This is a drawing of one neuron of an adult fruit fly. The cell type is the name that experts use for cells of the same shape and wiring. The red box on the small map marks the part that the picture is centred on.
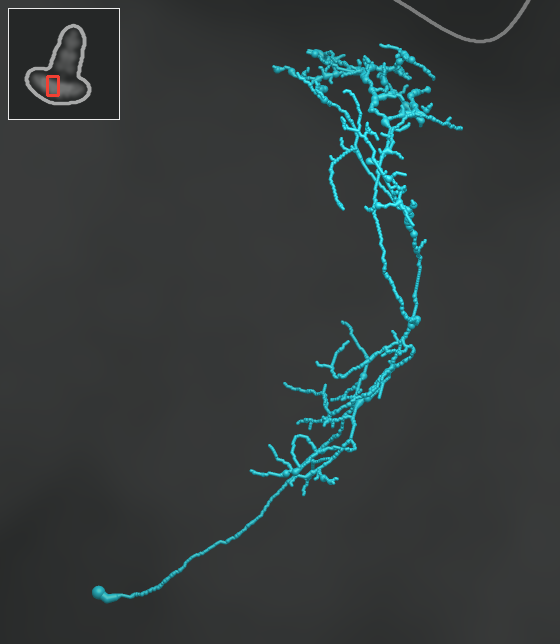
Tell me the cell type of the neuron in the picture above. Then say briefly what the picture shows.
The cell type is PS101. It is a central-brain intrinsic neuron. Its cell body lies at the lower left of the picture. Dozens of branch ends can be seen.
